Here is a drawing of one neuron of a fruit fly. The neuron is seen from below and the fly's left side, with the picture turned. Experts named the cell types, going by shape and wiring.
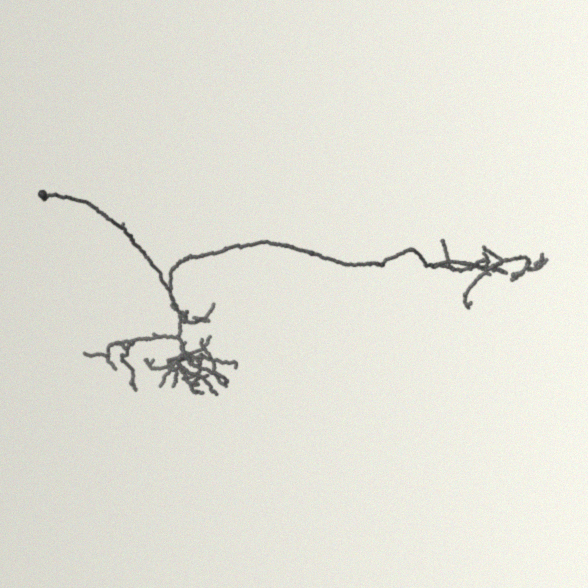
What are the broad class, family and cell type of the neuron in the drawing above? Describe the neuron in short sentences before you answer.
In this view it is more than twice as wide as it is tall. Its broad class is central-brain intrinsic neuron. The family is hemilineage MX7. Its cell type is GNG616.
